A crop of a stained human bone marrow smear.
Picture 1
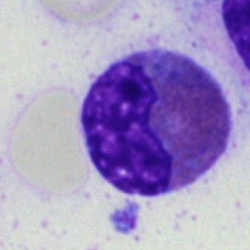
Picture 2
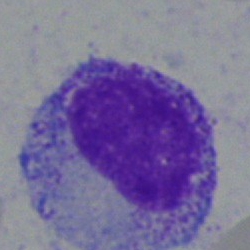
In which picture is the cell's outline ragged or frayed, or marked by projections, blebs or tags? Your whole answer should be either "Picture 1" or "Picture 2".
Picture 2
